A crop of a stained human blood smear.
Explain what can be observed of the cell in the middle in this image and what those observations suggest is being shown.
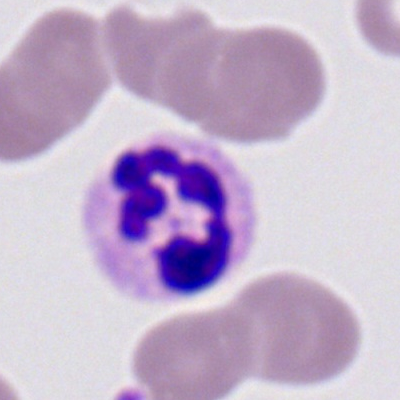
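Looking at the outline first, I find it round and smooth. The nucleus seems split into several lobes, set around a pale centre. In the cytoplasm I can make out only fine, faint pinkish granules, and I see no vacuoles. So this is a segmented neutrophil.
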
